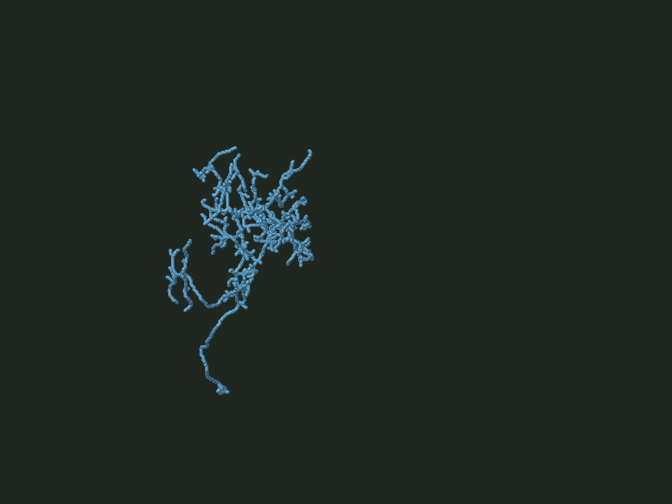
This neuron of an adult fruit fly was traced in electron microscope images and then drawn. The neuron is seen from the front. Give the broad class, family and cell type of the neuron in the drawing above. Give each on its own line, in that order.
nerve-cord intrinsic neuron
hemilineage 16B
IN16B105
